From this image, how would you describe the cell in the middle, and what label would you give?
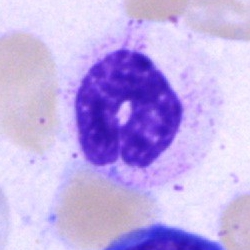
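Notice the deep notch cutting up into the nucleus from its bottom edge, and the small pale hole at its centre. A pale lilac rim of cytoplasm runs around it, while the cell's outer edge stays faint and ill-defined. You are looking at a band neutrophil.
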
